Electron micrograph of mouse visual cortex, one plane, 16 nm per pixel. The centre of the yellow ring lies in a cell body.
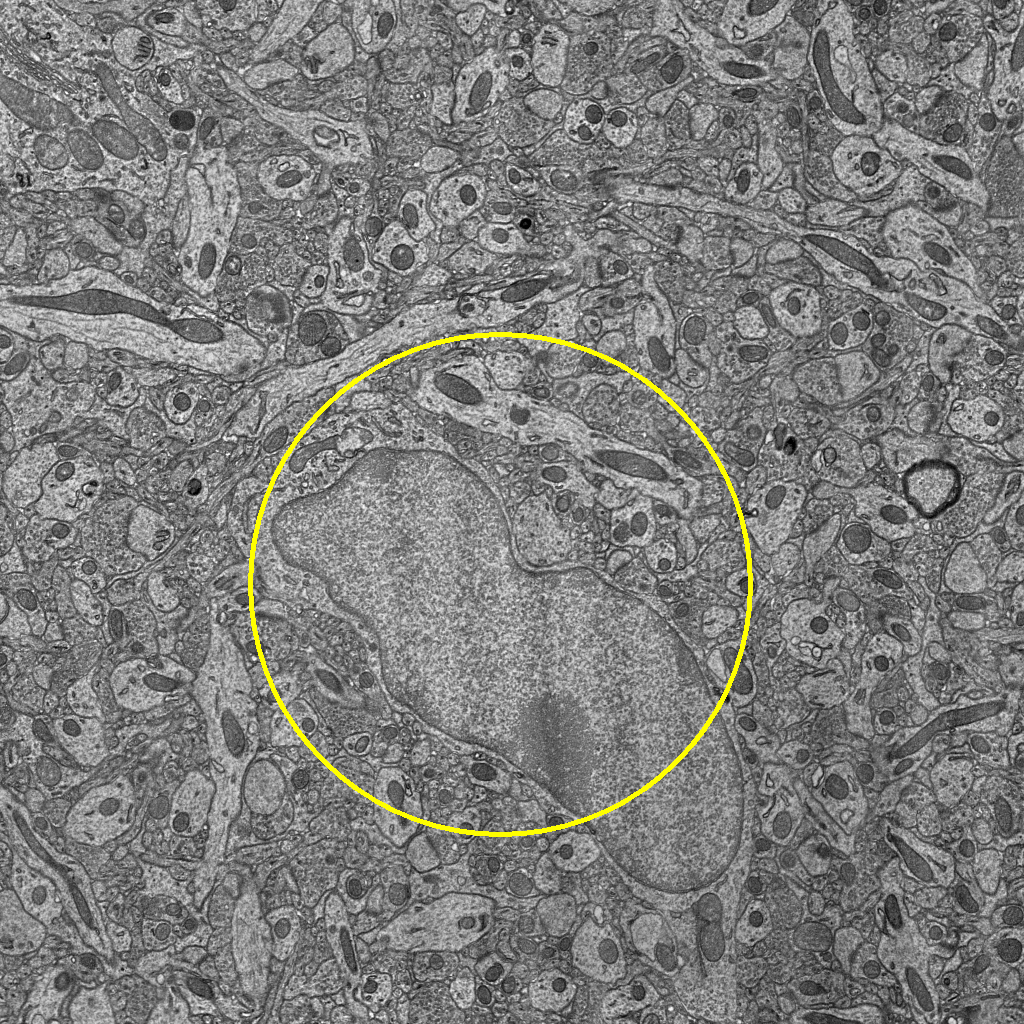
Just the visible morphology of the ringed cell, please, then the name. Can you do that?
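Look first at the nucleus: it is elongated and runs diagonally from upper left to lower right, and at its lower right end it reaches beyond the ring. Across most of it the chromatin is pale and finely granular. Now notice the diffuse darker zone of chromatin in its lower part. This is an oligodendrocyte precursor cell.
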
